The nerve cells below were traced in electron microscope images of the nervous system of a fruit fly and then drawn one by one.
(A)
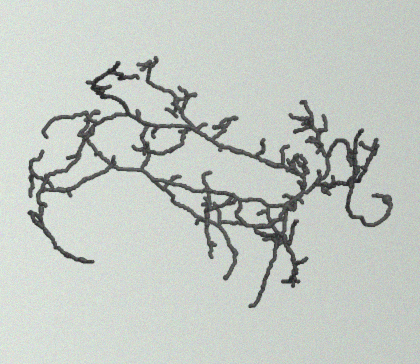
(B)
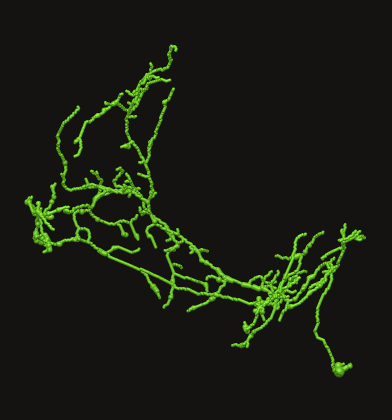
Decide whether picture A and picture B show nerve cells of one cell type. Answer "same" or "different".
same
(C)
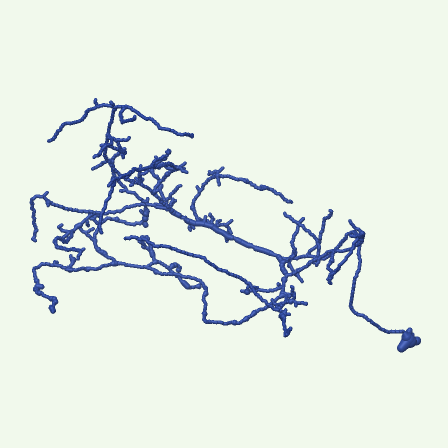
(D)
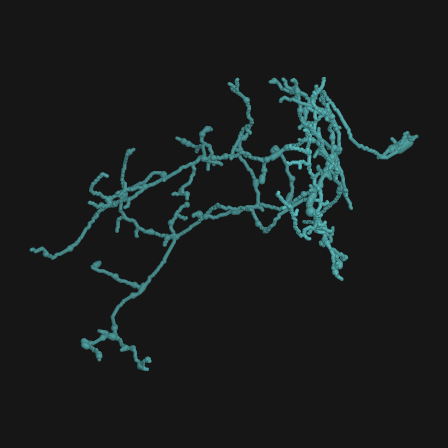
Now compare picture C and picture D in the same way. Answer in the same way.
different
